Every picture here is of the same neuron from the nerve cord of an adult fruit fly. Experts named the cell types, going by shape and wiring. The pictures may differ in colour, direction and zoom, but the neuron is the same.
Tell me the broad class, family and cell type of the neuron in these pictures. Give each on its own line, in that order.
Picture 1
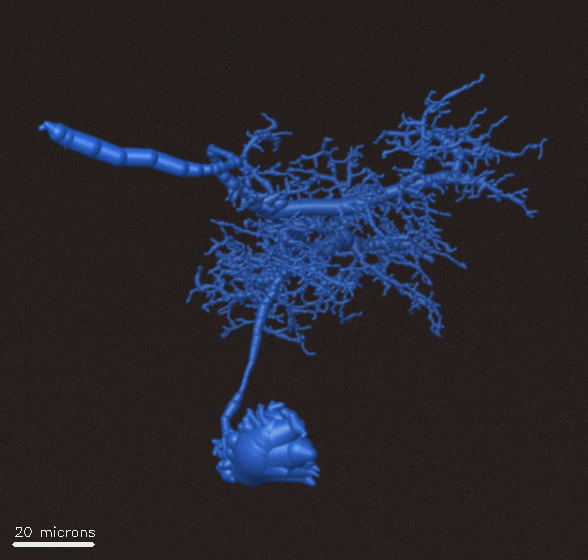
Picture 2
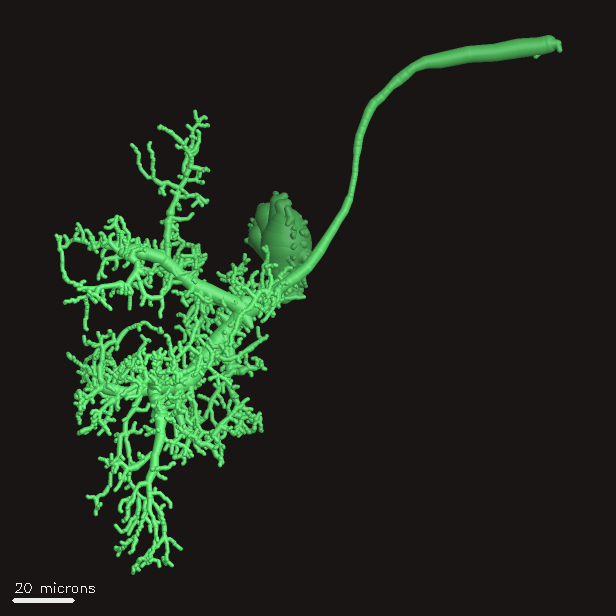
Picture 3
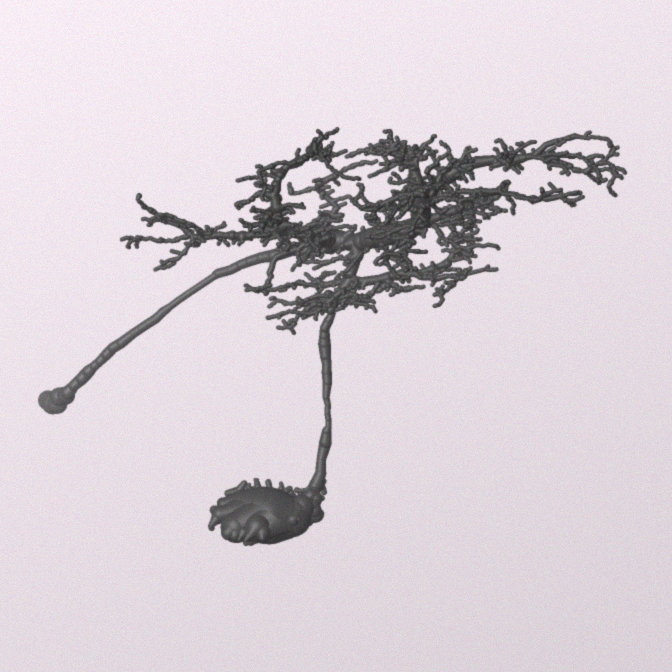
motor neuron of the nerve cord
hemilineage 16B
hg1 MN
